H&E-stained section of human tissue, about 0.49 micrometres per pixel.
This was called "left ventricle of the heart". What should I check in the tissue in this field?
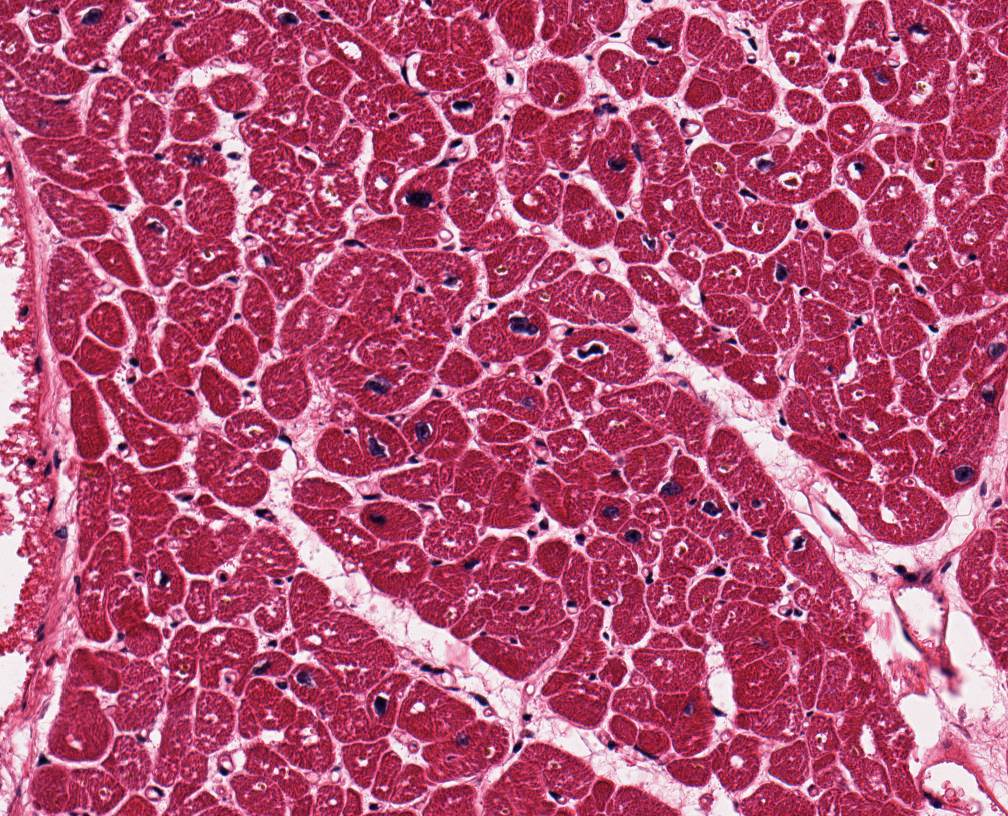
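Here in the left ventricle of the heart, start with the muscle fibre nuclei: they lie in the centre of the fibre profiles. The fibre cytoplasm is deeply eosinophilic, with a fine speckled texture. In many fibres you can find small yellow-brown granules sitting in pale clear zones at the centre. Between the fibres, the narrow spaces hold the small, dark, elongated nuclei of interstitial cells.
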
